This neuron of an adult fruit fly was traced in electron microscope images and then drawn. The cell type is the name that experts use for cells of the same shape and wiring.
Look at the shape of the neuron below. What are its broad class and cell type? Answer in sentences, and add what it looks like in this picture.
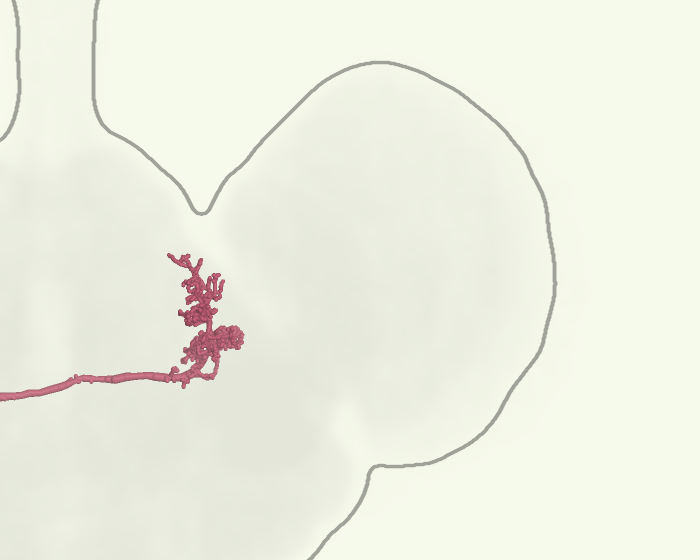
This is a central-brain intrinsic neuron. It is of cell type AMMC-A1. As drawn here it is wider than it is tall.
